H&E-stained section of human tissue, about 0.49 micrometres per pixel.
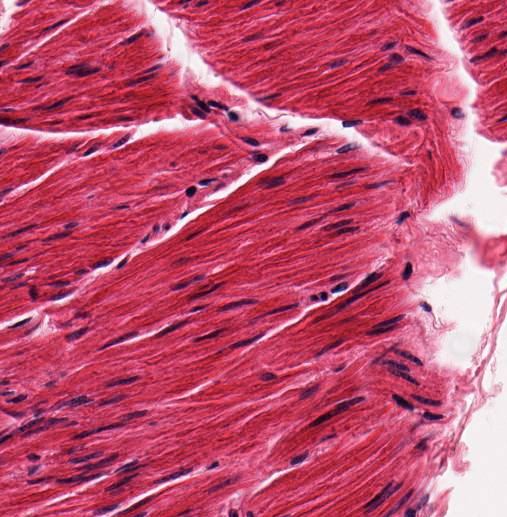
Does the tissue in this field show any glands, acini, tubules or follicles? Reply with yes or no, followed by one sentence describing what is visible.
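No. No epithelium, glands or fat cells are present in the field.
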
